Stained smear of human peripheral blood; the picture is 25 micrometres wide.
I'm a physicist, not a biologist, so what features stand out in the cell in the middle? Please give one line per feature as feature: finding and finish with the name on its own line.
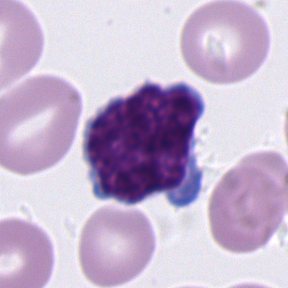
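Outline: irregular and angular, not smoothly round
Nucleus: single unlobed mass
Chromatin: dark purple, coarsely clumped
Cytoplasm: small rounded blue bulge at lower right
Name: typical lymphocyte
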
